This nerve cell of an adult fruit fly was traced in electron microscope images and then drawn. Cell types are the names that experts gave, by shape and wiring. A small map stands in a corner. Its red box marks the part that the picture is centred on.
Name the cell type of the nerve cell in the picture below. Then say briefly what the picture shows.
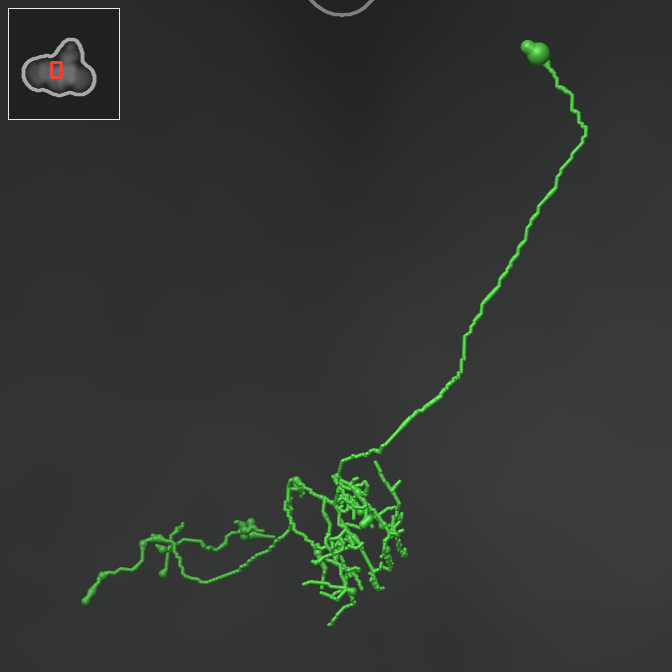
Its cell type is FC1C_b. Its broad class is central-brain intrinsic neuron. The cell body is at the upper right of the picture. Dozens of branch ends can be seen.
